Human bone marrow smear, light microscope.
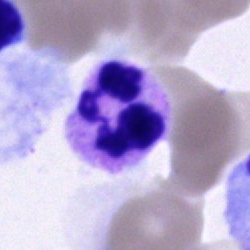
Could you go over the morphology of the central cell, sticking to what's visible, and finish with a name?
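Roughly round in outline, this cell has a nucleus divided into several separate lobes. The lobes are arranged around a paler central area of the cell. Dense, dark purple chromatin fills them. The cell is a segmented neutrophil.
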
